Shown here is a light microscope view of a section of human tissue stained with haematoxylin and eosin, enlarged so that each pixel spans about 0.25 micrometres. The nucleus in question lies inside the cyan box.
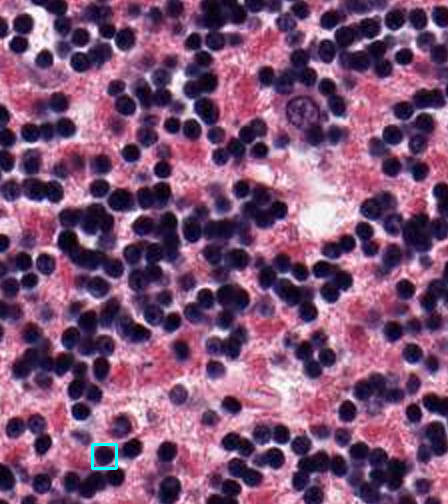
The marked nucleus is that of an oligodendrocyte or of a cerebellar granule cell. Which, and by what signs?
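The marked nucleus belongs to a cerebellar granule cell. The nucleus is round and dark, stained fairly evenly throughout. The nucleus is about the same size as the other dark round nuclei around it. Hardly any cytoplasm shows around the nucleus; the nucleus seems to make up nearly the whole cell.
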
